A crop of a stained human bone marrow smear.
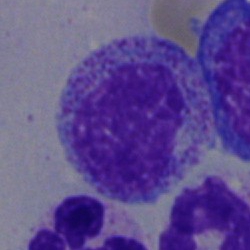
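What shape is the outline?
Round.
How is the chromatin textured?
Finely, rather than coarsely clumped.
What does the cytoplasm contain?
Fine purple granules, scattered through cytoplasm that is pale blue.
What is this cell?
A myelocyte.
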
